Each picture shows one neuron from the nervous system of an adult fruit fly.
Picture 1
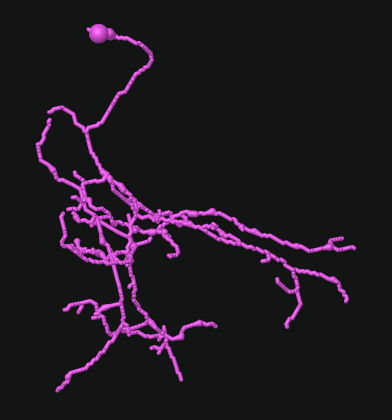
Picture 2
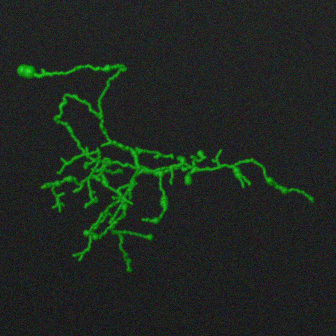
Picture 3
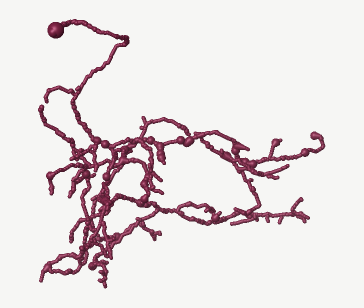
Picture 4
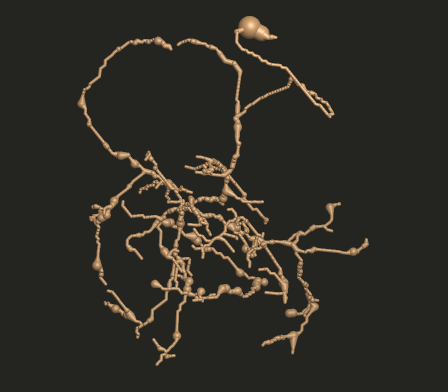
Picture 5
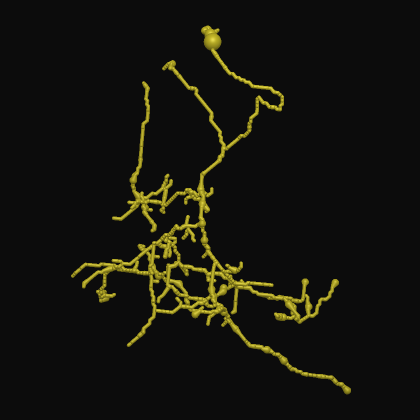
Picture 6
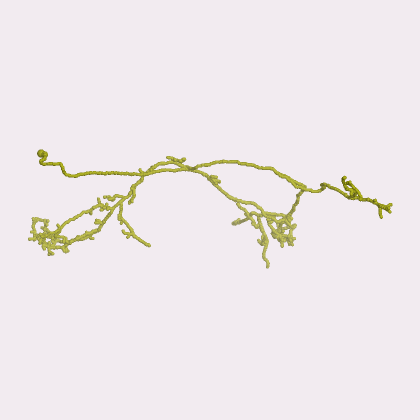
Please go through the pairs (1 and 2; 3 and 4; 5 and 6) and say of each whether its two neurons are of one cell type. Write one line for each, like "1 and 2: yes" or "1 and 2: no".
1 and 2: yes
3 and 4: yes
5 and 6: no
